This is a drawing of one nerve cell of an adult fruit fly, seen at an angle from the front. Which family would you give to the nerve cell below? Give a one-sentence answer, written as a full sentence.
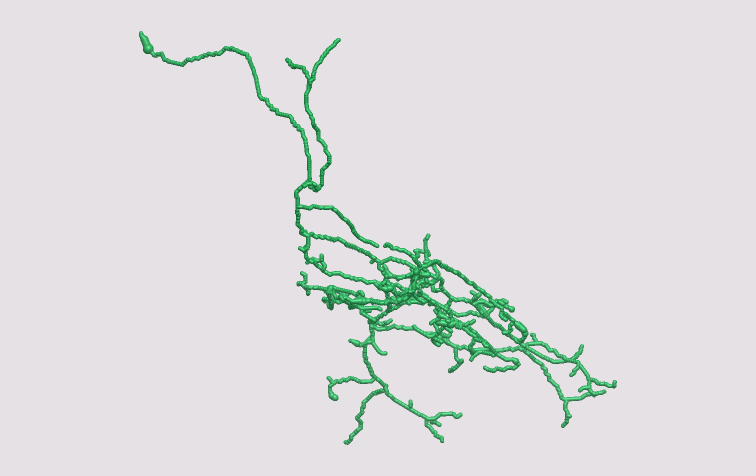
The nerve cell is assigned to family hemilineage AOTUv1_medial.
